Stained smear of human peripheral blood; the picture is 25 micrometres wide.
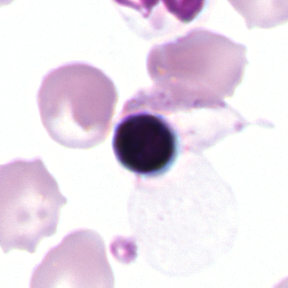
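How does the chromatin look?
Very dark purple, and densely compact all through.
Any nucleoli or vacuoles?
Neither, no nucleoli in the nucleus and no vacuoles in the cell.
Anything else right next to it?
Yes, a large, very pale, faintly dotted body touches it from below.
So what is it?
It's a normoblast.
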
